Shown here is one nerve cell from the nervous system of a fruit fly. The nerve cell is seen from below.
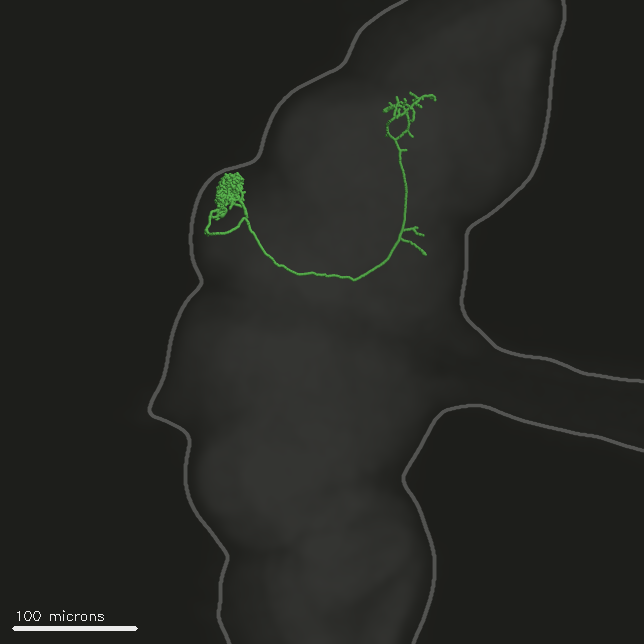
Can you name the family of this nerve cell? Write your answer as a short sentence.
The family is hemilineage ALad1.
